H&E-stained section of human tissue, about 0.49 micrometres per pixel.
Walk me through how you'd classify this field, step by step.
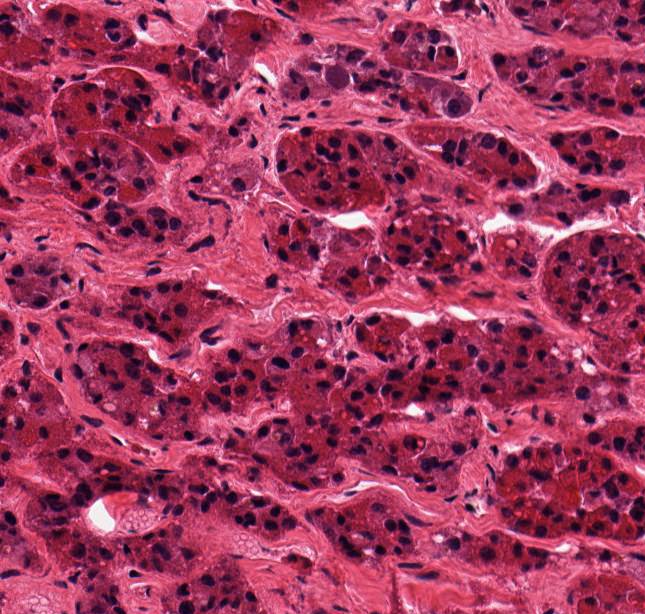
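First, the name: pars distalis of the pituitary. Second, arrangement: polygonal cells lie in rounded nests and clusters across the whole field, with bands of fibrous stroma between them.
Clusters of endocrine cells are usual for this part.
Third, cytoplasm: the nest cells have abundant, deeply eosinophilic, granular cytoplasm.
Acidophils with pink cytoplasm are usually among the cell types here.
Fourth, nuclei: round to oval and darkly stained. Fifth, lumens: the nests form none.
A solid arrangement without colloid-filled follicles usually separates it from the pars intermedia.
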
